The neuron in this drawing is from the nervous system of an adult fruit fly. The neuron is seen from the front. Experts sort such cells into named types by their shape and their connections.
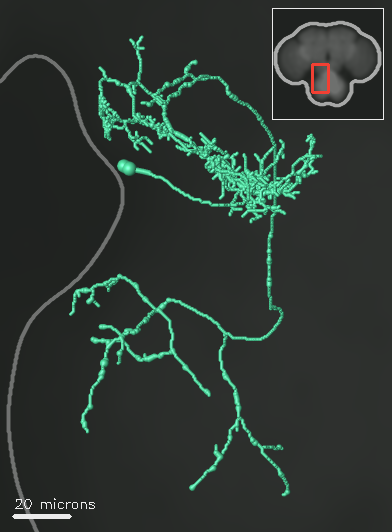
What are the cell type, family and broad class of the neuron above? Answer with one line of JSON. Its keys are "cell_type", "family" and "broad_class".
{"cell_type": "DNge019", "family": "hemilineage MX12", "broad_class": "descending neuron"}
